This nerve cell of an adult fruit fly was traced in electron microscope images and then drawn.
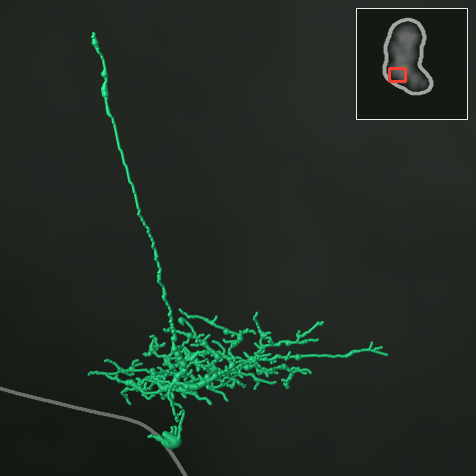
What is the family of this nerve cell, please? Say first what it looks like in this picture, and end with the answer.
Dozens of branch ends can be seen. In this view it is taller than it is wide. This is an optic-lobe intrinsic neuron. The family is Lawf.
